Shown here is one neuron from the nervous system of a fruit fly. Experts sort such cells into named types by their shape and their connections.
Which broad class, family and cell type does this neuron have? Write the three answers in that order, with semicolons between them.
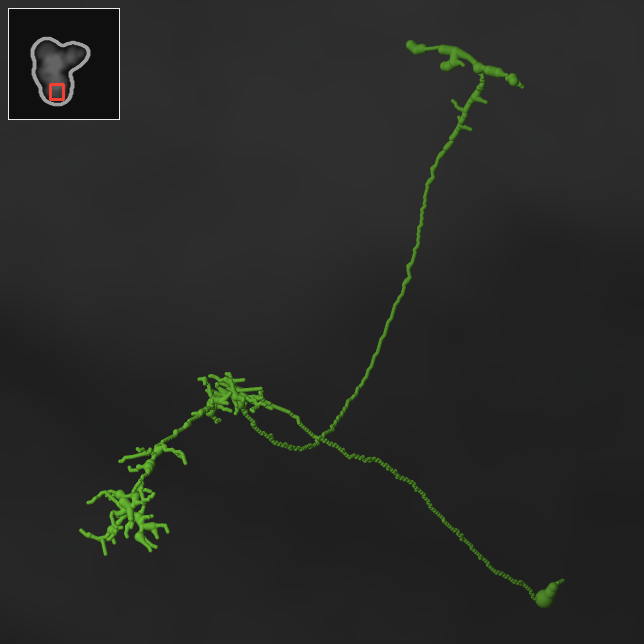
optic-lobe intrinsic neuron; T; T2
